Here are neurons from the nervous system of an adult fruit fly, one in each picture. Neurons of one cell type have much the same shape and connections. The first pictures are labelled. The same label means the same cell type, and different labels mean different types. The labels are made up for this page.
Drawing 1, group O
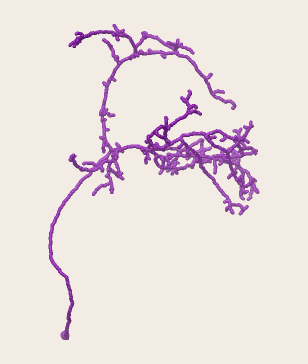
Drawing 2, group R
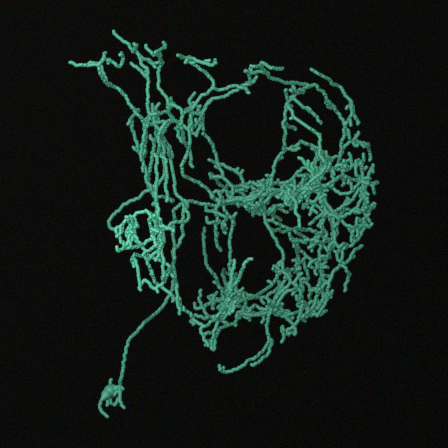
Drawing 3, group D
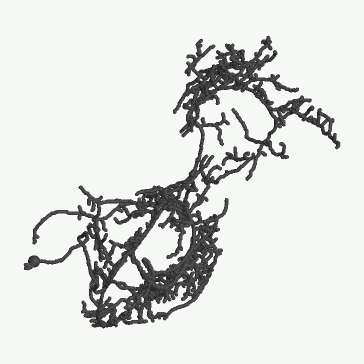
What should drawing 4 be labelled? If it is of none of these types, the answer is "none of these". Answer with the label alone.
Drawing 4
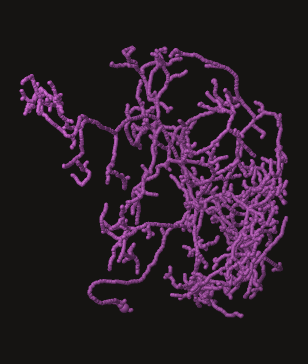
group R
